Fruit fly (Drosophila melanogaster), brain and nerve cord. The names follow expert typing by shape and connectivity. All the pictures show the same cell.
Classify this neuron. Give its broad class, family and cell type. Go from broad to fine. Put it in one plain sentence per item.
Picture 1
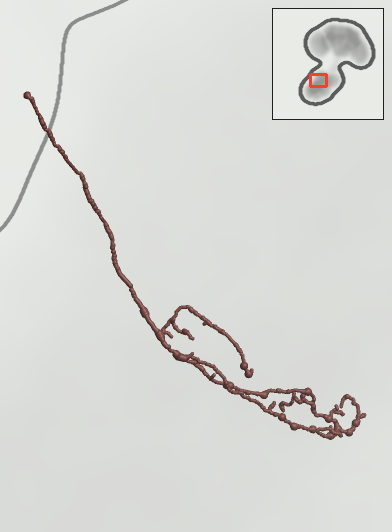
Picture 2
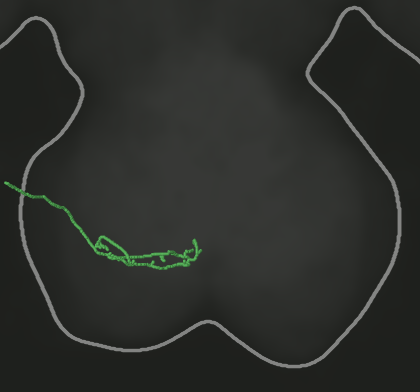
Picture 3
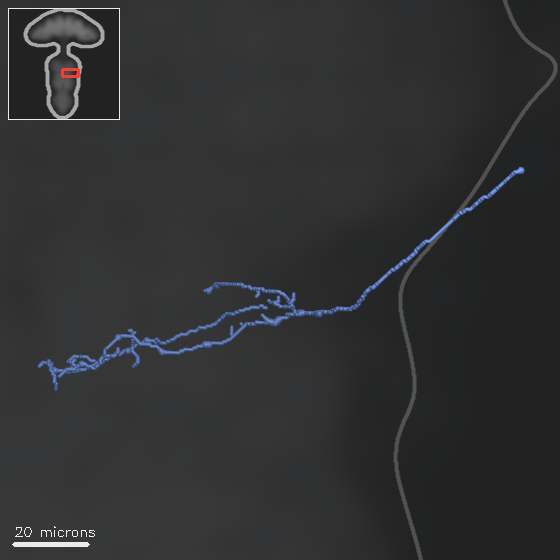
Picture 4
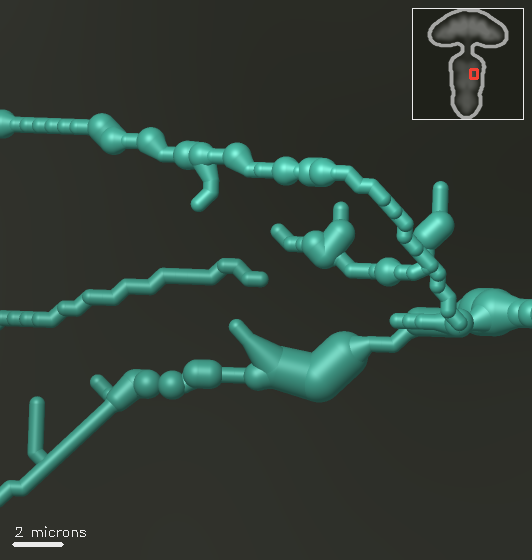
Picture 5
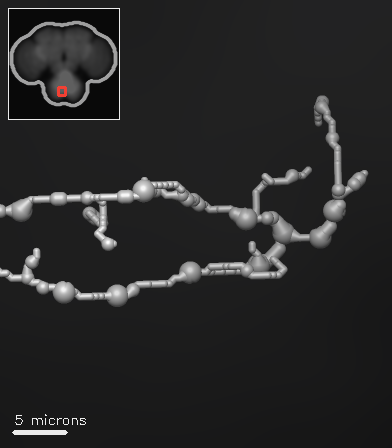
A sensory neuron entering the nerve cord of class gustatory, type WG3.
